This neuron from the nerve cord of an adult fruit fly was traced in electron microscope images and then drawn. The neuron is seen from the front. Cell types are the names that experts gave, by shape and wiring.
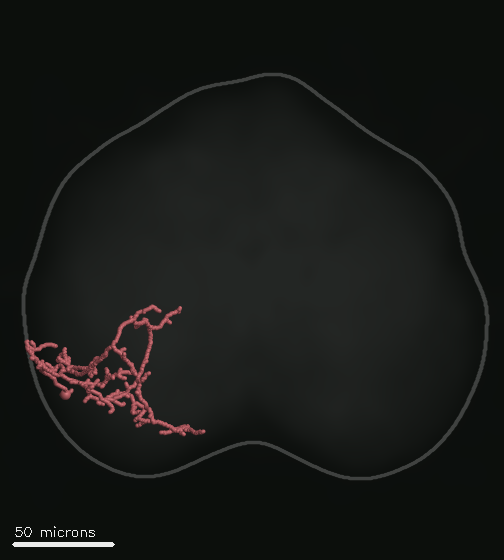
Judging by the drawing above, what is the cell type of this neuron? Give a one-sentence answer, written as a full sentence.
It is the cell type IN20A.22A092 to which this neuron belongs.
